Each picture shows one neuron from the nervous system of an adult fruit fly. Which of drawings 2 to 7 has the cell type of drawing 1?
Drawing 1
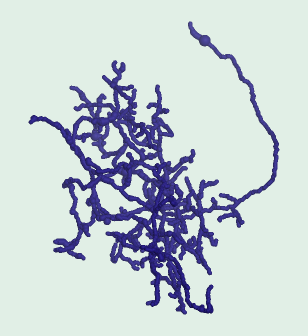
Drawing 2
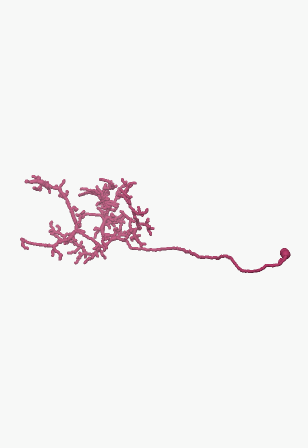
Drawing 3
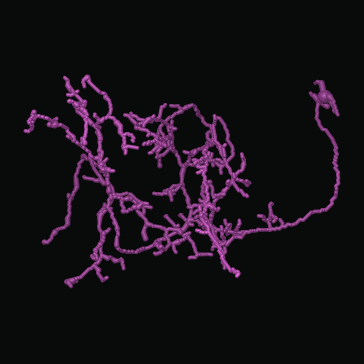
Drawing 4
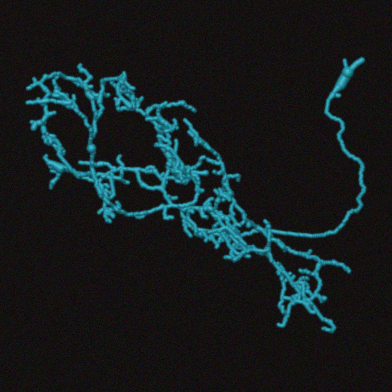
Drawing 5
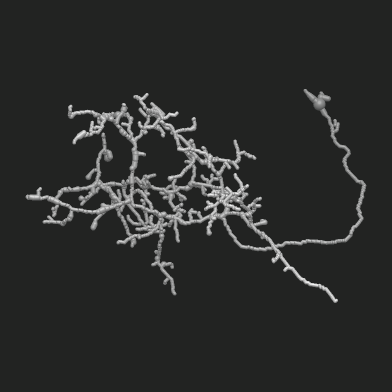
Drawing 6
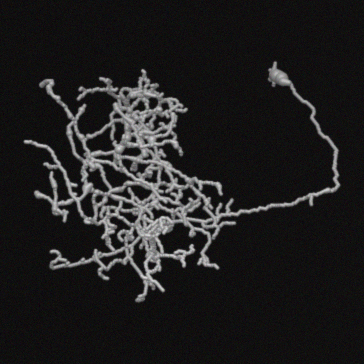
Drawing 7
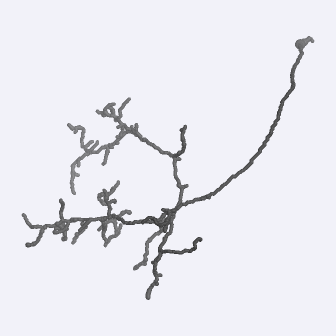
Drawing 6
